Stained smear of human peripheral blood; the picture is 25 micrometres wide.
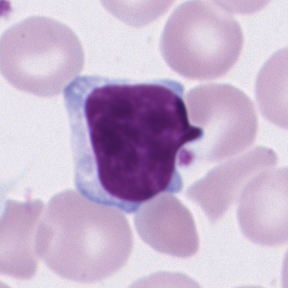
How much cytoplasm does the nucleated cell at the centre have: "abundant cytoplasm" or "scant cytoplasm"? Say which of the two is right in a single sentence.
Scant cytoplasm surrounds the nucleus of this cell.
